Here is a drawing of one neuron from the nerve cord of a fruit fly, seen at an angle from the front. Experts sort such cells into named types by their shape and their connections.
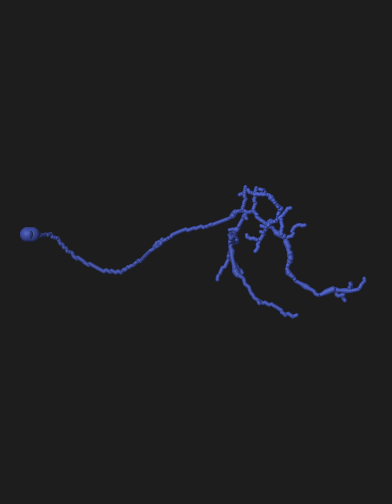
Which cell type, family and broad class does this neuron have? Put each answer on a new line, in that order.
IN13B091
hemilineage 13B
nerve-cord intrinsic neuron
